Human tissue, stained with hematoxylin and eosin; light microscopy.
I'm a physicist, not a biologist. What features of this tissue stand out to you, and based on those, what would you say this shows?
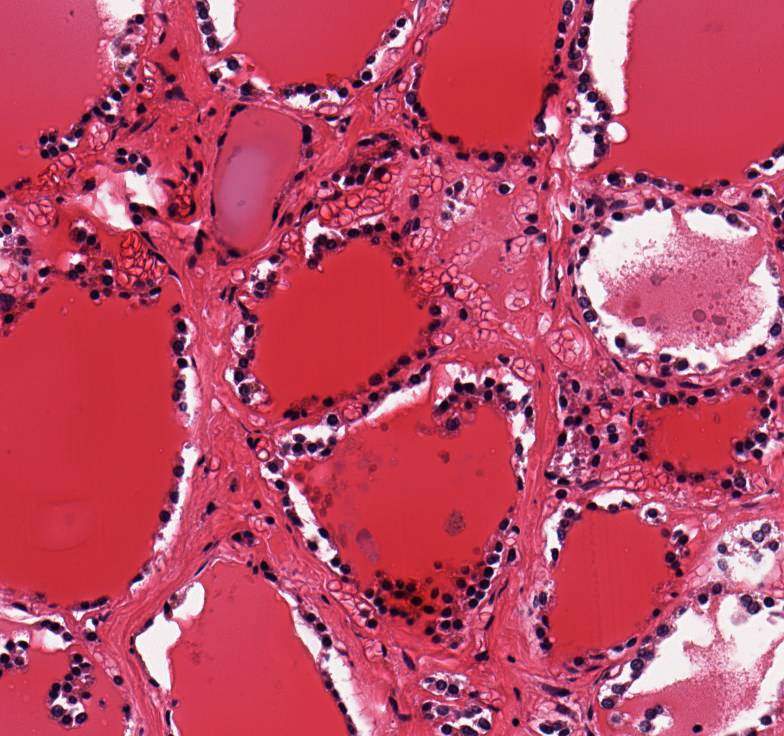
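Most of the follicles are filled with dense, homogeneous, deep red colloid. A single layer of flattened to low cuboidal cells lines them, with small, round, dark-staining nuclei, and thin pink fibrous septa run in between. This is thyroid.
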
